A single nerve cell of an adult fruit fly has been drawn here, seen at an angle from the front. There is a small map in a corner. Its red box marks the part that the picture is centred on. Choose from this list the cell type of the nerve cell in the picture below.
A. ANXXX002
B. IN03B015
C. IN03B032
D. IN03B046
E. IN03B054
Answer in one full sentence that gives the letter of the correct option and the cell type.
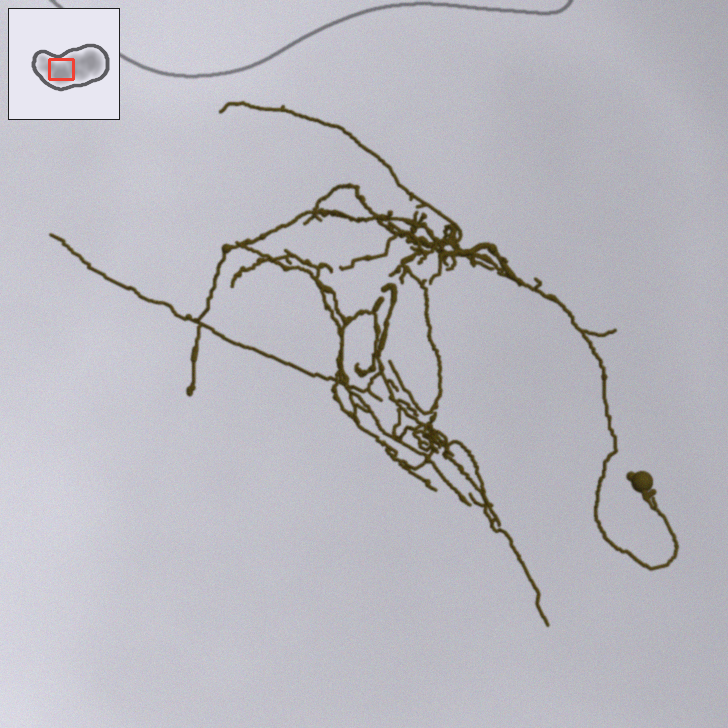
The nerve cell is a cell of type IN03B054, the type in option E.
